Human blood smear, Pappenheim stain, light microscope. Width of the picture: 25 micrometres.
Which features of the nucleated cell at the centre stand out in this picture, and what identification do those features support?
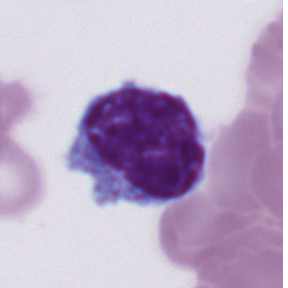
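Nucleus: no distinct nucleolus. Cytoplasm mainly lower left of nucleus, with fine reddish-purple granules. Lower-left cell edge ragged, not smooth. ID: typical lymphocyte.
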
